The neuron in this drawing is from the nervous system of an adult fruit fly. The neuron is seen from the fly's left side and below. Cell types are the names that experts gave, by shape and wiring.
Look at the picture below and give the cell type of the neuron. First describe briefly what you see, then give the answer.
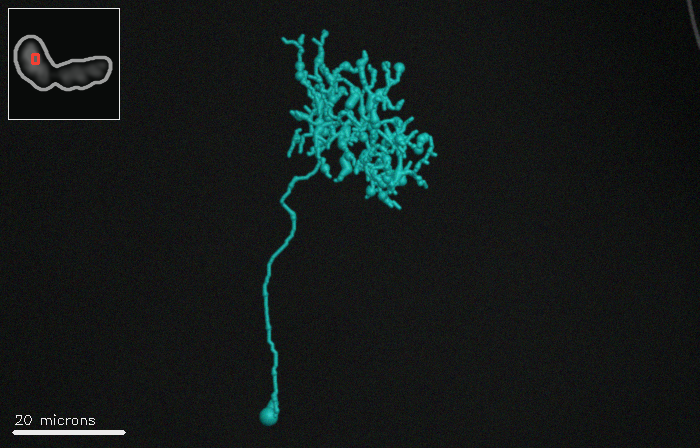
The cell body can be seen at the bottom of the picture. From top to bottom in the picture it spans about 70 microns. The picture shows dozens of branch ends. This is an optic-lobe intrinsic neuron. The cell type is Li14.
